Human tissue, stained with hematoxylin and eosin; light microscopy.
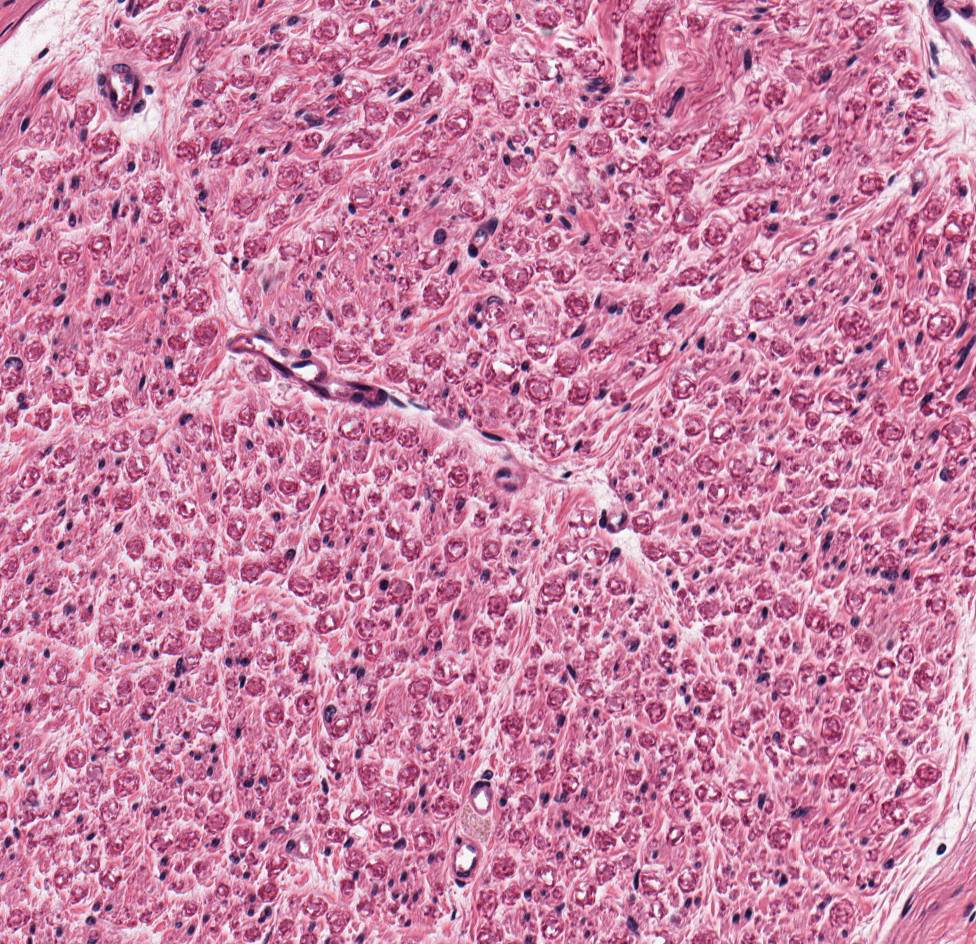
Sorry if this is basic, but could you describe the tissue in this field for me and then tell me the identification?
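Pretty much the whole field is closely packed round profiles of nerve fibres cut in cross-section, most with a central pink dot inside a pale ring. Small dark oval or elongated nuclei sit singly between the fibres throughout, and a thin-walled vessel with flattened nuclei runs diagonally from the left side toward the centre. That's tibial nerve.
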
